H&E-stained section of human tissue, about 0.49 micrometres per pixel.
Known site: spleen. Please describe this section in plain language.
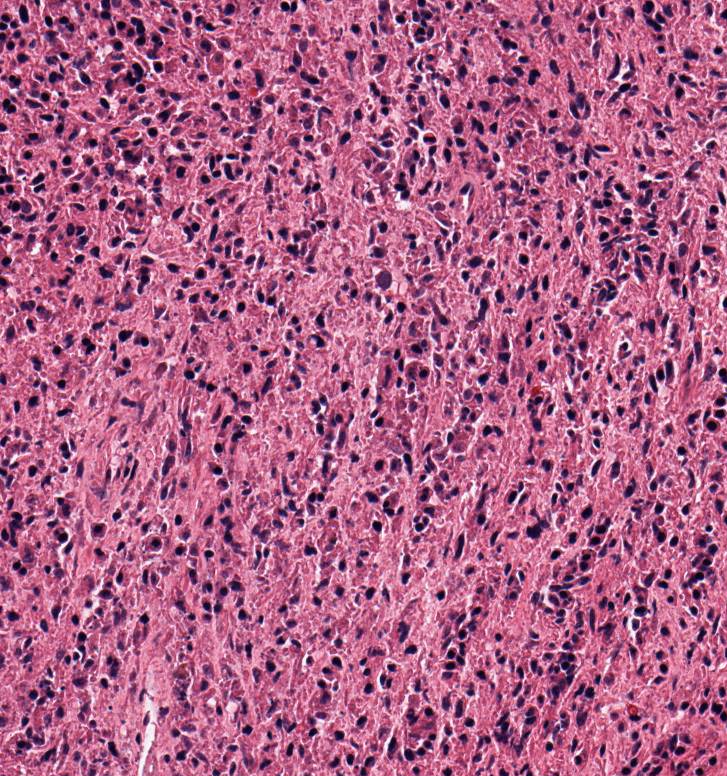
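Look between the nuclei and you'll find a pink, finely fibrillary background. Notice that the cell borders are hard to make out; the cytoplasm simply blends into that pink. Now follow the central and lower parts: elongated nuclei and fibrils stream roughly from top to bottom. You won't find any large blood vessels here, just a few scattered red blood cells.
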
